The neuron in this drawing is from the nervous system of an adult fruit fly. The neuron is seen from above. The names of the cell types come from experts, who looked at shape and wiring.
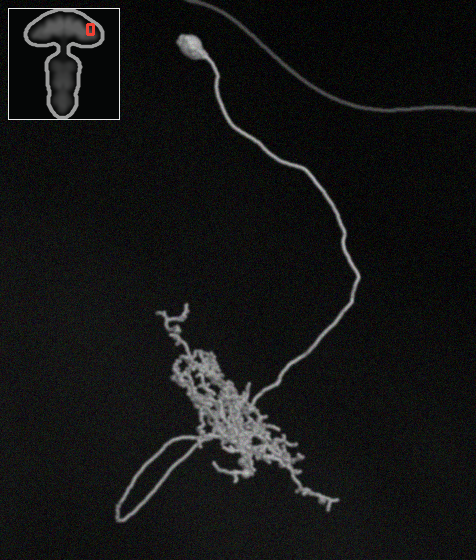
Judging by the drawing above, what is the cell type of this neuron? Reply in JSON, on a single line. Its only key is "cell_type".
{"cell_type": "Cm6"}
